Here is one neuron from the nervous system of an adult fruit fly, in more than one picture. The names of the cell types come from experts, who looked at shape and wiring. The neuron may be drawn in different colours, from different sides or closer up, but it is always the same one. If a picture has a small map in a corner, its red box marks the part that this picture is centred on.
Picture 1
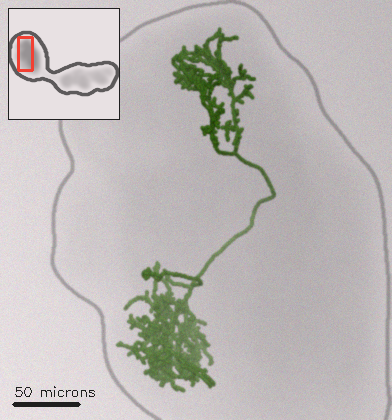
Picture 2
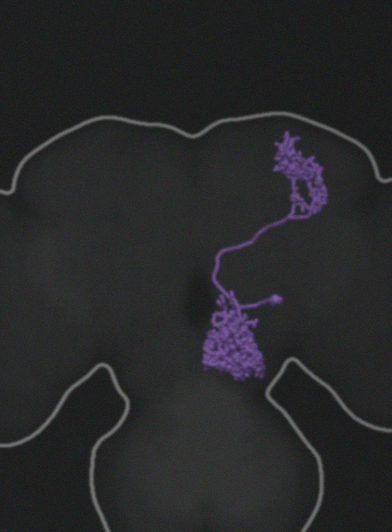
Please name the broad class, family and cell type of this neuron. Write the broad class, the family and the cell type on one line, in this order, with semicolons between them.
central-brain intrinsic neuron; hemilineage VESa2; SLP243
